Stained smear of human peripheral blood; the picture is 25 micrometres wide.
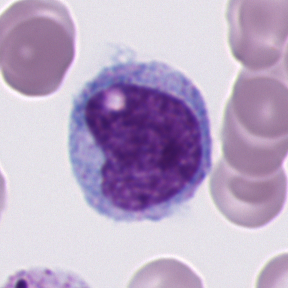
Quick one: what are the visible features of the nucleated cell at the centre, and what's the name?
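Bean-shaped nucleus, notched on its left side. One small pale clear spot over the upper left part of the nucleus. Cytoplasm pale grey-blue, without coarse granules. Monocyte.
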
